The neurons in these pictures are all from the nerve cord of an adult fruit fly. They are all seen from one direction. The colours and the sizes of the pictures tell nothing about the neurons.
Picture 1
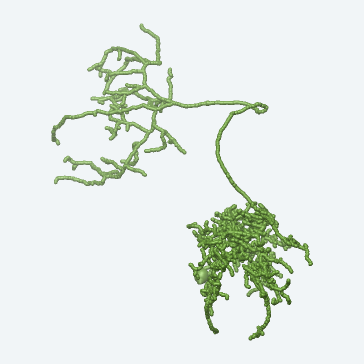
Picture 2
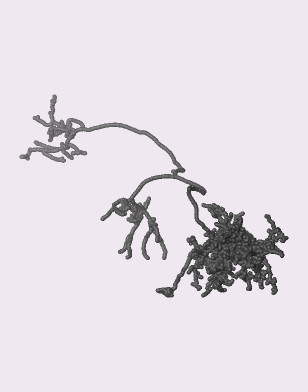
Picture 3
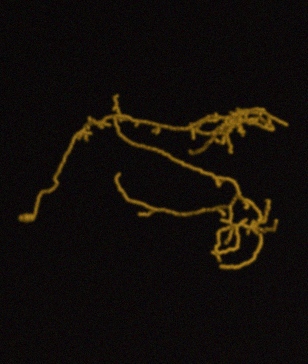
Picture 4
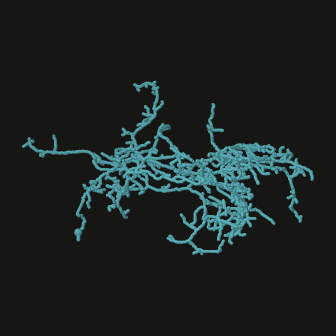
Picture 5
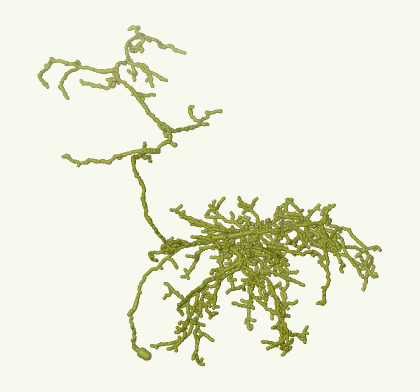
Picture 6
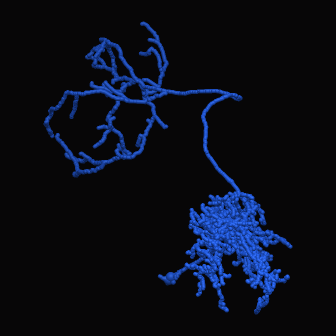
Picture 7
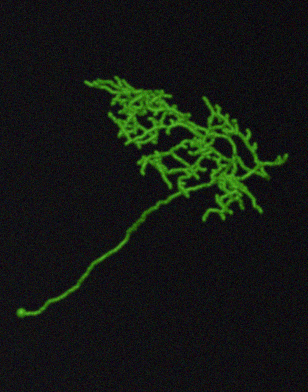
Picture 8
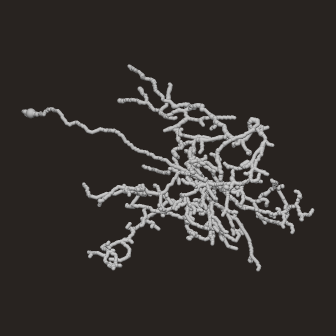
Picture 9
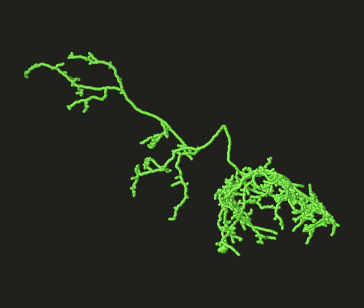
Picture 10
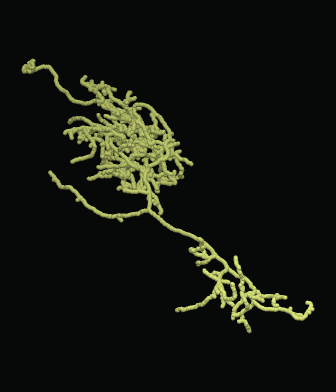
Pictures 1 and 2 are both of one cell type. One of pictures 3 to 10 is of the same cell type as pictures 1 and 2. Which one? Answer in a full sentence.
The neuron in picture 6 is of the same cell type.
